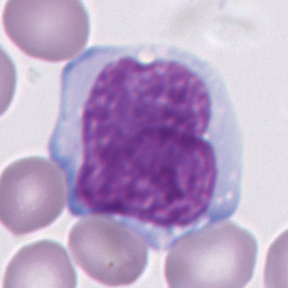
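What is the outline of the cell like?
Irregular and angular, not smoothly round.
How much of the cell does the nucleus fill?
Most of it.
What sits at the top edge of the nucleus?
A small clear spot.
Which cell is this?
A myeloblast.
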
